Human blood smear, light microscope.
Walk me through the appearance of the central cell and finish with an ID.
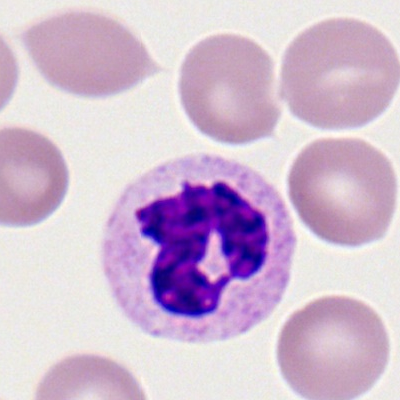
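The nucleus is lobed and curves around a small pale gap at its centre. Its chromatin is dark purple and coarsely clumped. The cytoplasm is plentiful and pale pink, with fine lilac granules scattered throughout. This is a segmented neutrophil.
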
